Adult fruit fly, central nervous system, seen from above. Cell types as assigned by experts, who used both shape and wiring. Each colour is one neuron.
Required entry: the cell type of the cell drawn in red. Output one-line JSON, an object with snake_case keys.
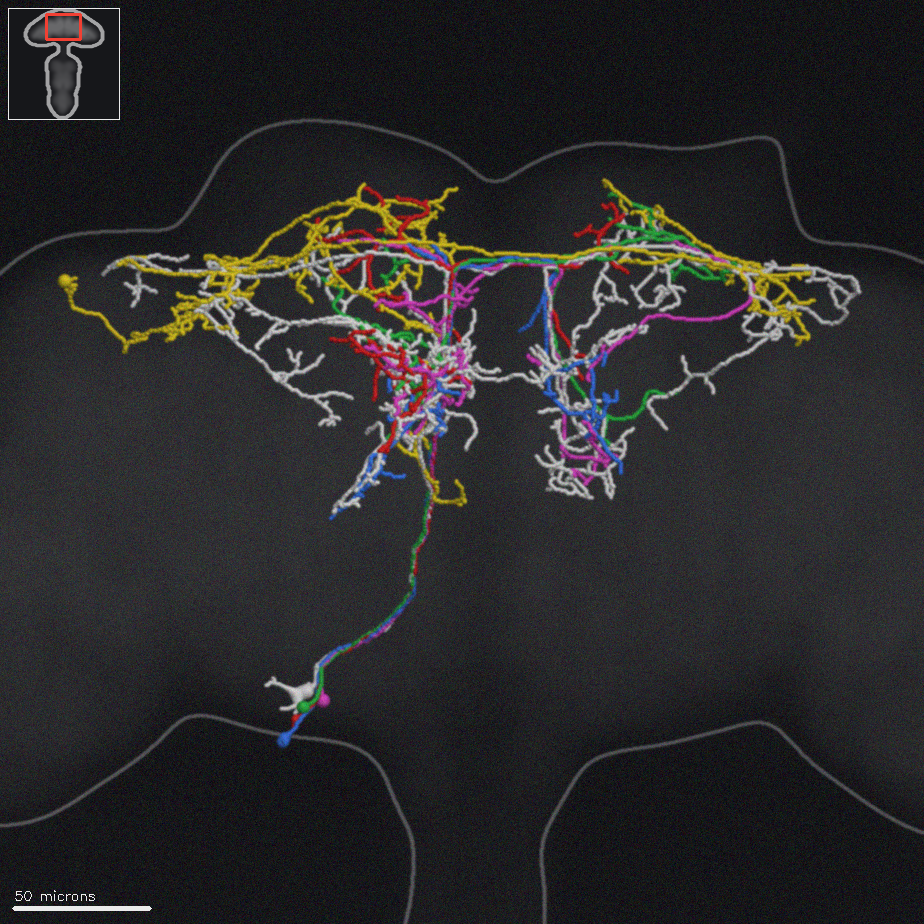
{"cell_type": "SMP591"}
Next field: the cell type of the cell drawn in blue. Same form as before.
{"cell_type": "SMP592"}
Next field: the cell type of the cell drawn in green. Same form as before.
{"cell_type": "SMP590_b"}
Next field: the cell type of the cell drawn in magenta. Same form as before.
{"cell_type": "SMP590_a"}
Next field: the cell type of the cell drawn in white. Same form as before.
{"cell_type": "SMP588"}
